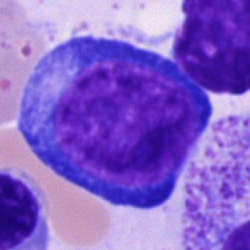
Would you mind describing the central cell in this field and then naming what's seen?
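Look at the cytoplasm first: it stains deep blue and makes a broad rim, widest on the left side of the cell. Over on that left side you'll also catch a paler, streaky area within it. The chromatin is mottled, with darker and paler purple patches. So that one's a proerythroblast.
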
